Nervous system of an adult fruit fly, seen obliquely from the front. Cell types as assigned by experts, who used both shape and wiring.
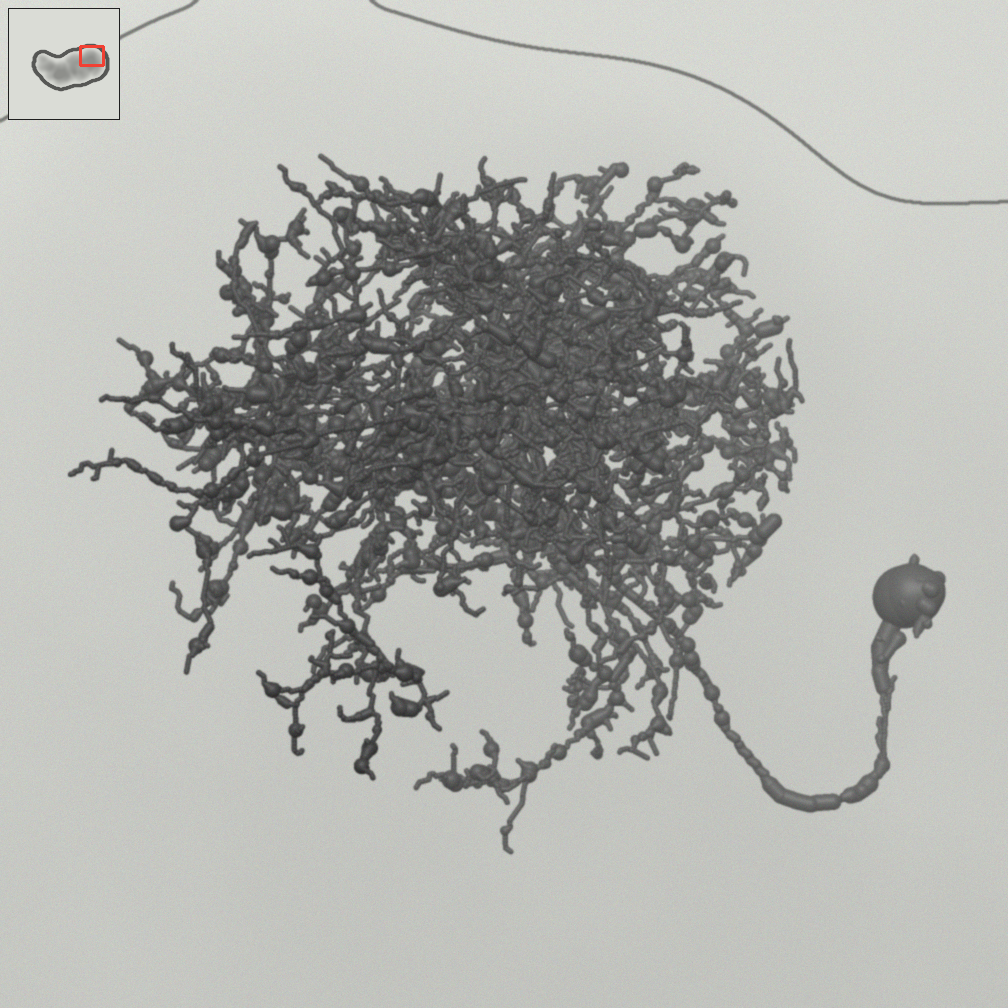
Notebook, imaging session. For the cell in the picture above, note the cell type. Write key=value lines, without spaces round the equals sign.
cell_type=LHCENT9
